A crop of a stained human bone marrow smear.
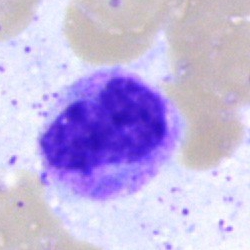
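Metamyelocyte, the central cell in a stained human bone marrow smear. The nucleus fills most of the cell, and its chromatin is dark purple and coarsely clumped. The pinkish-lilac cytoplasm forms a rim that is widest below the nucleus.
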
